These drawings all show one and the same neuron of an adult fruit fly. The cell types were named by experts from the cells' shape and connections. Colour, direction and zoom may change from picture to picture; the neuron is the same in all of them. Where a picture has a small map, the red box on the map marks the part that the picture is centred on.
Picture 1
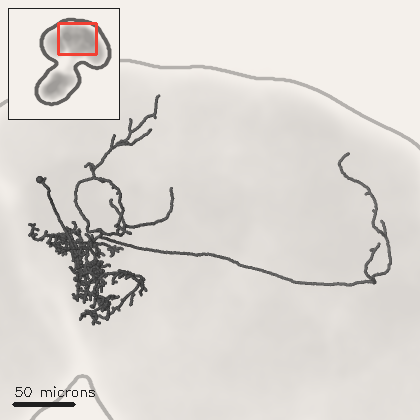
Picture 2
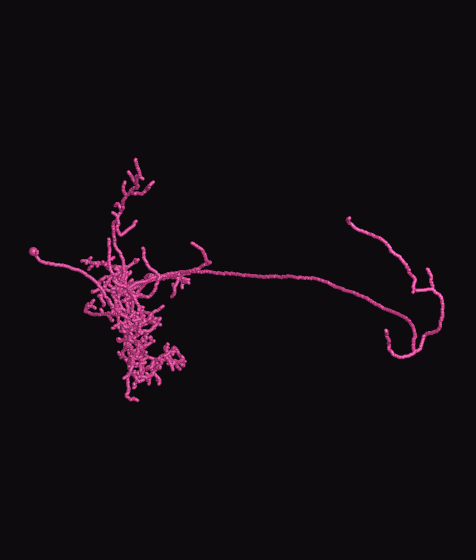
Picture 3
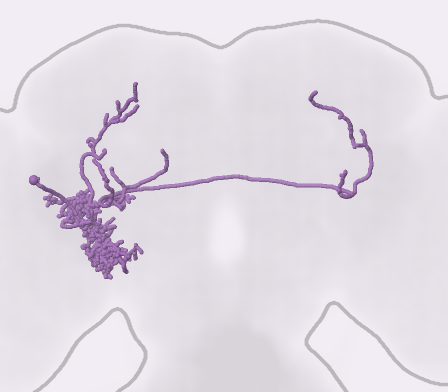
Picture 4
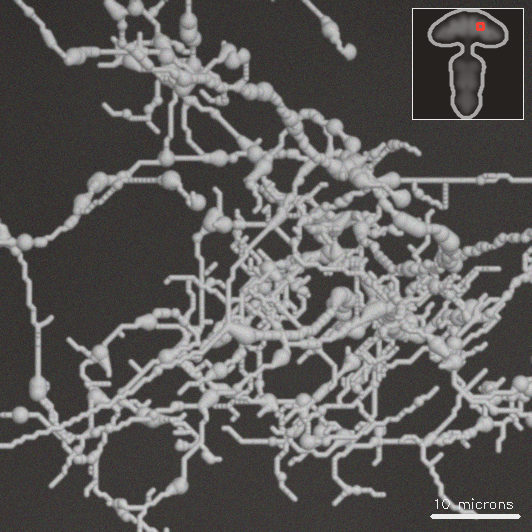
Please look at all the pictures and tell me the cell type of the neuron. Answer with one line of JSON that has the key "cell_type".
{"cell_type": "AVLP722m"}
